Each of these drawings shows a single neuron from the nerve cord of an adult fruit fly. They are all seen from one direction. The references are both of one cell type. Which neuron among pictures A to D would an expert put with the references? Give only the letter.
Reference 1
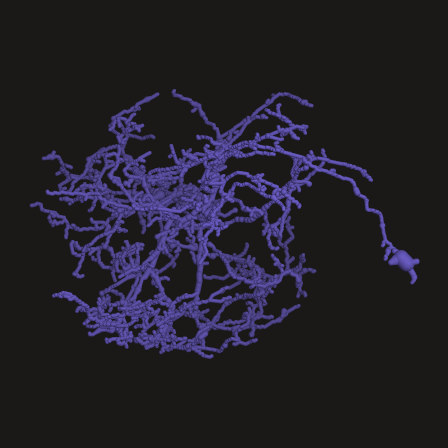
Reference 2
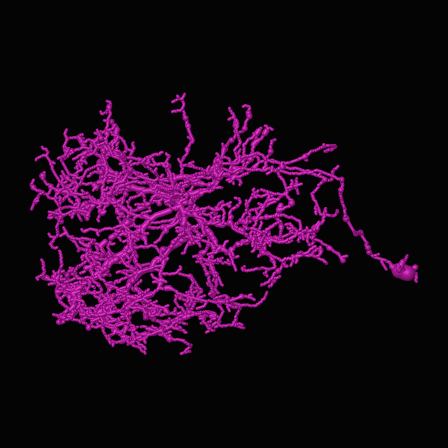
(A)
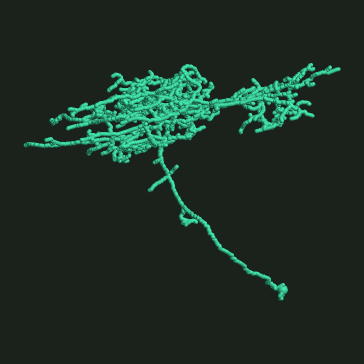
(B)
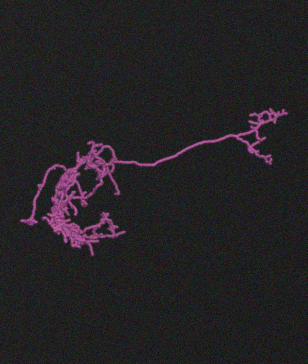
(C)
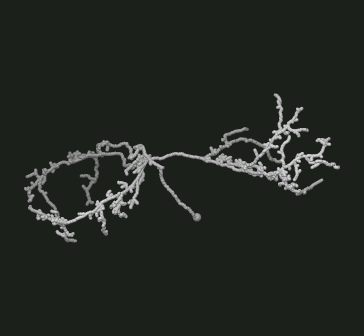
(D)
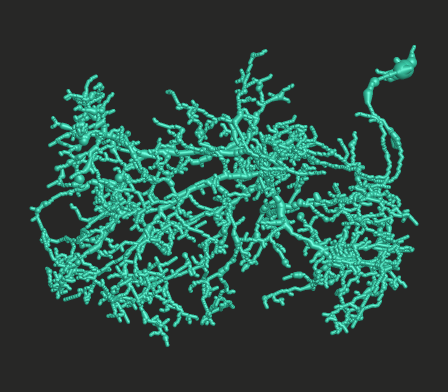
D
